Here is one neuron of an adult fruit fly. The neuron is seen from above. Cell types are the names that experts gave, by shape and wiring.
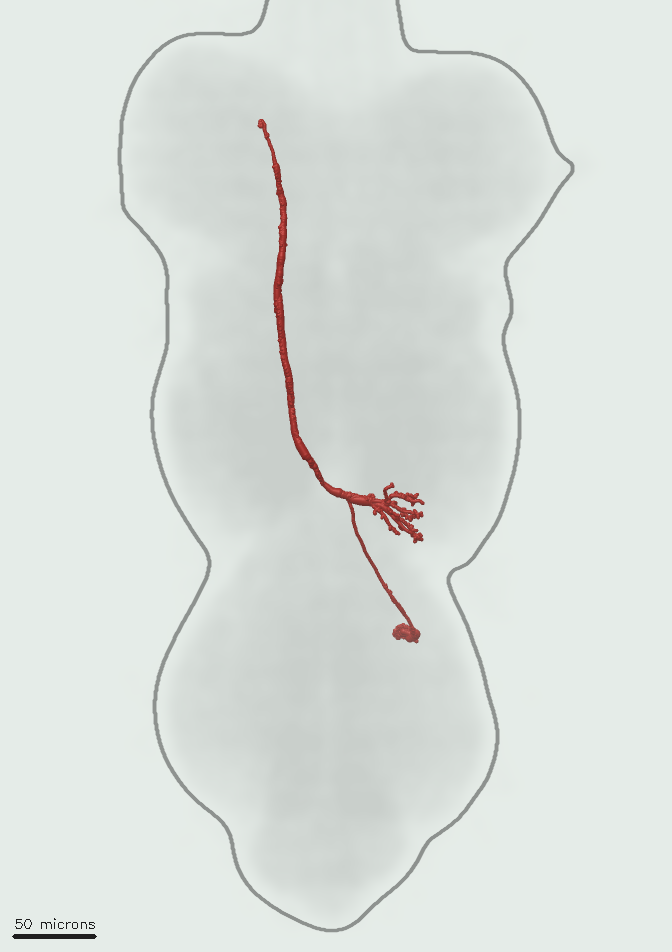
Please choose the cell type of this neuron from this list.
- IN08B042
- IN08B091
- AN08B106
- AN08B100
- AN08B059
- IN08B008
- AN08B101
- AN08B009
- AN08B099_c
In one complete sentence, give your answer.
The cell type that this neuron has is IN08B008.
